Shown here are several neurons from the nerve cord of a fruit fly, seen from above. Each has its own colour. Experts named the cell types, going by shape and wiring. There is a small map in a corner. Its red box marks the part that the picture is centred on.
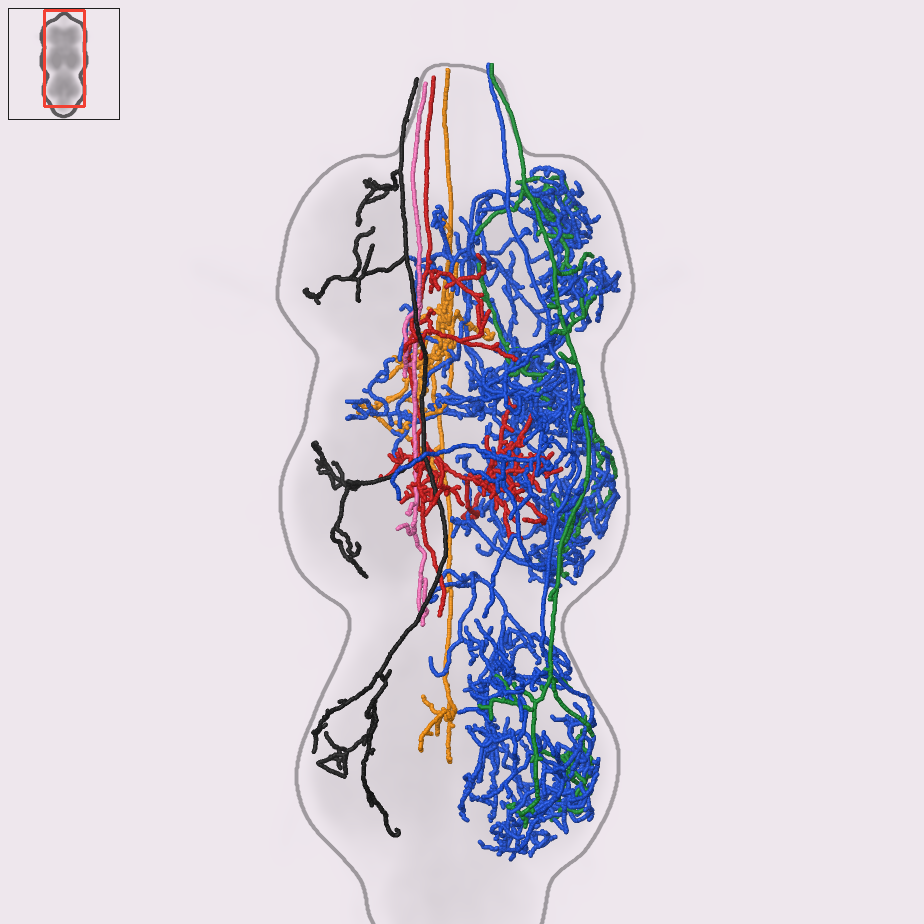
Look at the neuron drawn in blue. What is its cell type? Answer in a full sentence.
The cell type is DNd03.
